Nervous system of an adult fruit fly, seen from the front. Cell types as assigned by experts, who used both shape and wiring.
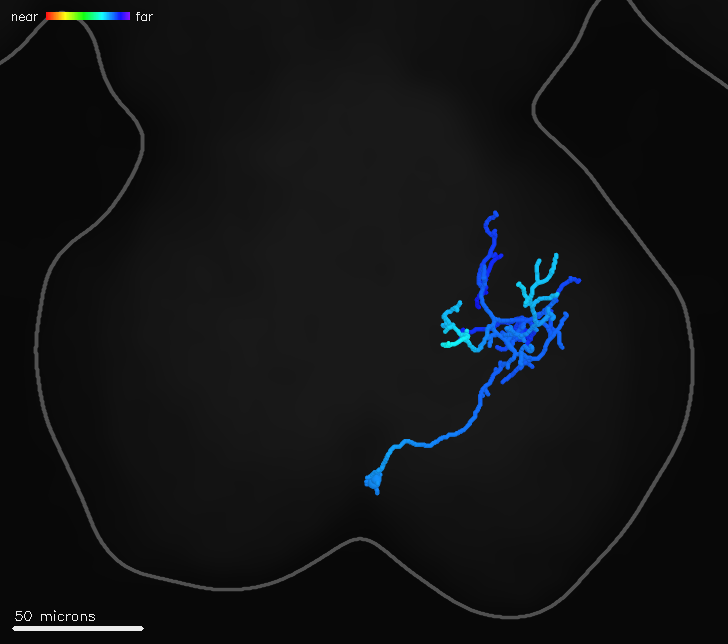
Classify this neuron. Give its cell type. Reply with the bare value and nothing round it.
IN13B031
